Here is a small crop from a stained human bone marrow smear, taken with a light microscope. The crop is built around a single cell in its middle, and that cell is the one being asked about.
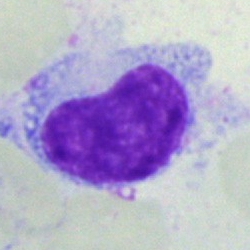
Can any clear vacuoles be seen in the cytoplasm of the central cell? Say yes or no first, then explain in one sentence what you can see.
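Yes. A few small clear vacuoles lie in the cytoplasm along the left side of the cell.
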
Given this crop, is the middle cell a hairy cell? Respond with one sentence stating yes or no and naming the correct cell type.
Yes, the central element of the crop is a hairy cell.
